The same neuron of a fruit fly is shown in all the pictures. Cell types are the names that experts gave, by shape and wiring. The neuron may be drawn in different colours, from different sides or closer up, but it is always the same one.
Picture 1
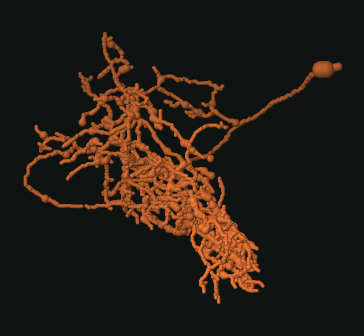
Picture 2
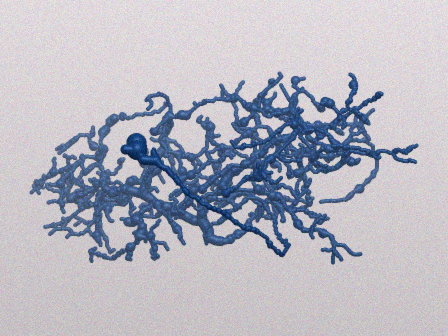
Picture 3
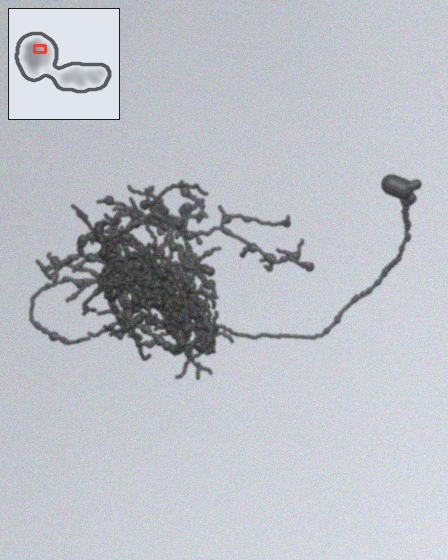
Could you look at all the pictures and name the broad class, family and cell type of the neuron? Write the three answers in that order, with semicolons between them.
central-brain intrinsic neuron; hemilineage VLPp&l1_anterior; PVLP104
